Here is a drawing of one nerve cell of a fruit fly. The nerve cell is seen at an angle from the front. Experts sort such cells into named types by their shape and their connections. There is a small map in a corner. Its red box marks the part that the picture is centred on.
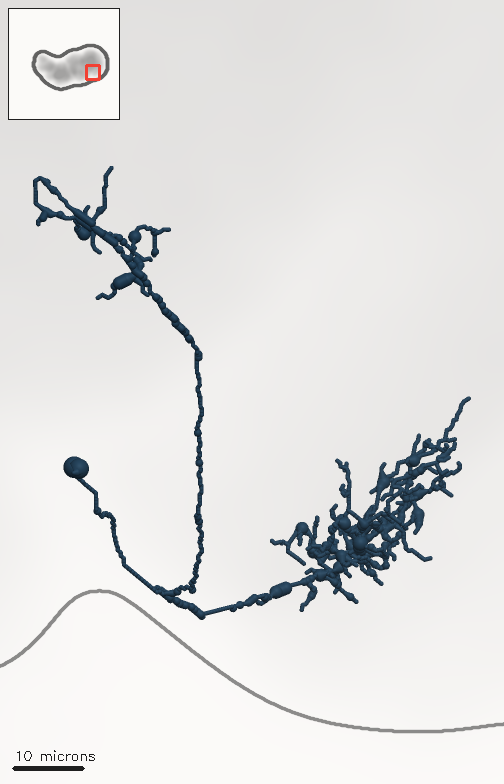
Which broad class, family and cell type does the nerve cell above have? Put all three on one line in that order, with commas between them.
optic-lobe intrinsic neuron, MeLo, MeLo4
